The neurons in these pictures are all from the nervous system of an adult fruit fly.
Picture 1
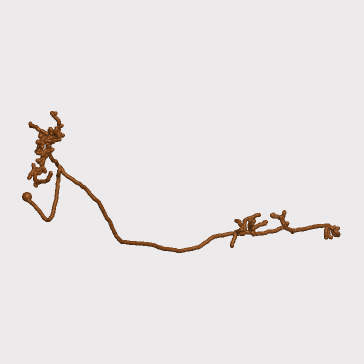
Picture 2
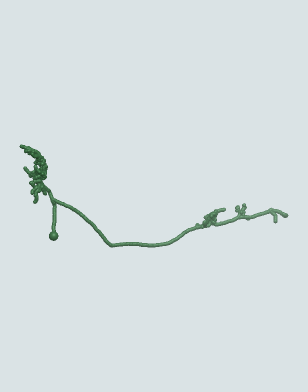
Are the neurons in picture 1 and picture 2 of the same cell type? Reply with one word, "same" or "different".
same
